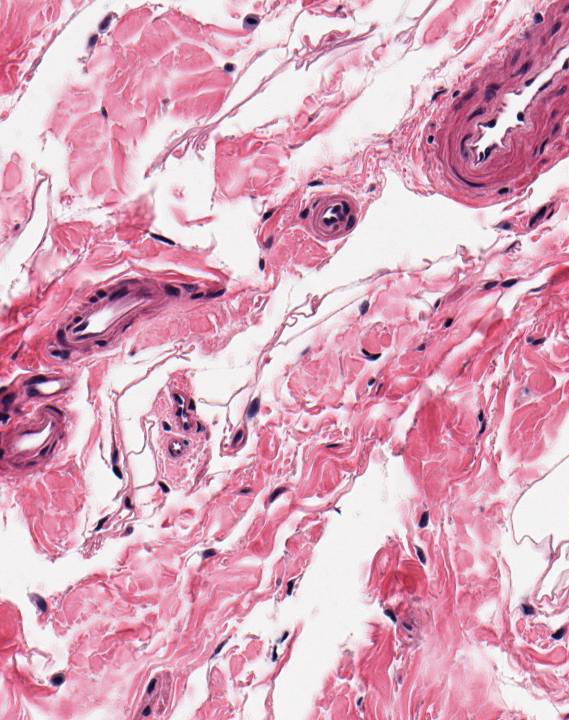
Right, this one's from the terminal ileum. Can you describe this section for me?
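Sparse fibroblast nuclei, small, dark and elongated, lie singly between the collagen bundles. A thick-walled muscular vessel with a narrow, slit-like lumen sits at the upper right edge. No epithelium is present anywhere in the field, and no fat cells are seen.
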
